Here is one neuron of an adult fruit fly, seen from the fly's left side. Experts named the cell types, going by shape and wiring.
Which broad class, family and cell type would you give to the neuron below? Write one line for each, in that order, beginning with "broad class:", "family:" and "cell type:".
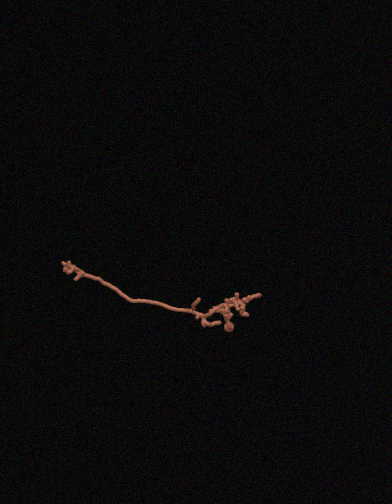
broad class: ascending neuron
family: hemilineage 12B
cell type: AN12B089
